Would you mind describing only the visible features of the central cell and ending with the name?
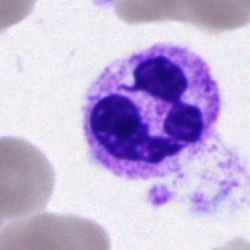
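The outline is roughly round. Pale pinkish-lilac cytoplasm encircles the nucleus completely and contains fine purple-lilac granules distributed throughout. The chromatin is dark purple and densely clumped. The cell is a segmented neutrophil.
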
